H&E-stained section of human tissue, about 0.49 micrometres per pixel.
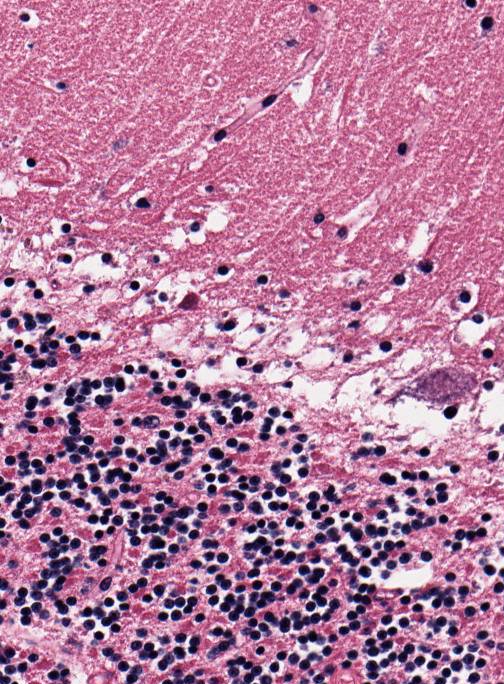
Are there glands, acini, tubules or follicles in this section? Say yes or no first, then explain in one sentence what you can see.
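No. No epithelium or glands are present anywhere in the field.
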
